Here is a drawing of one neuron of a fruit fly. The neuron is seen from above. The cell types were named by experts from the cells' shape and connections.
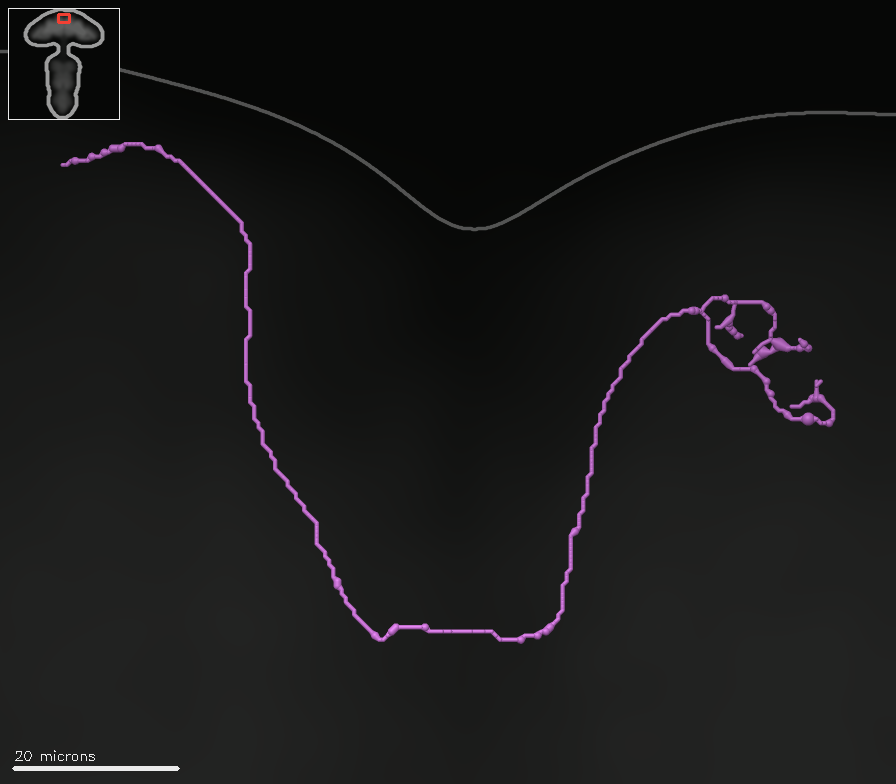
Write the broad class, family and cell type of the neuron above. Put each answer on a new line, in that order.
sensory neuron entering the brain
class olfactory
ORN_VC4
